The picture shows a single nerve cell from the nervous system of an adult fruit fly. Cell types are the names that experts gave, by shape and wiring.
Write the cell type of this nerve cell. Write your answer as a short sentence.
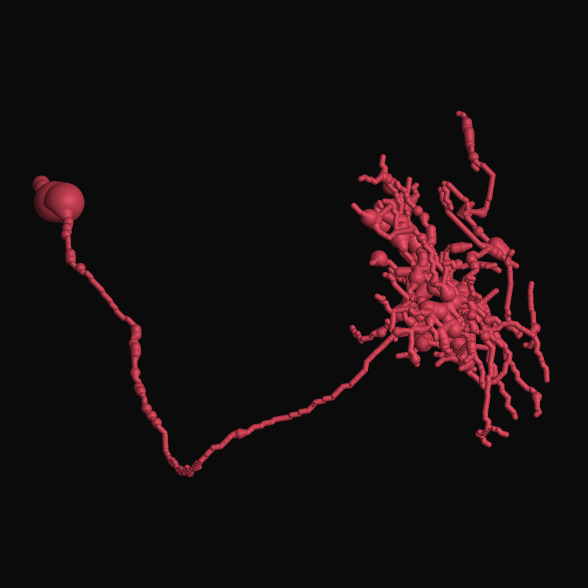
The cell type is Cm3.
